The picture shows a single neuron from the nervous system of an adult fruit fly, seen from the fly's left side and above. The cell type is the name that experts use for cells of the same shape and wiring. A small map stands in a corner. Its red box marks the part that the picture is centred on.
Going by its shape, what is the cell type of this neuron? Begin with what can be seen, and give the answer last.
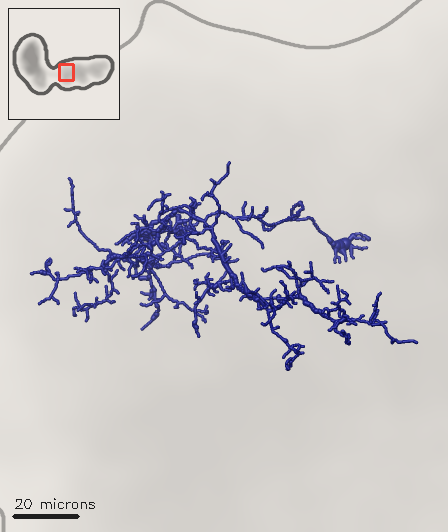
The cell body can be seen on the right of the picture. By the scale bar it is about 120 microns wide in this view. The picture shows dozens of branch ends. Its broad class is nerve-cord intrinsic neuron. It is of cell type IN21A028.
